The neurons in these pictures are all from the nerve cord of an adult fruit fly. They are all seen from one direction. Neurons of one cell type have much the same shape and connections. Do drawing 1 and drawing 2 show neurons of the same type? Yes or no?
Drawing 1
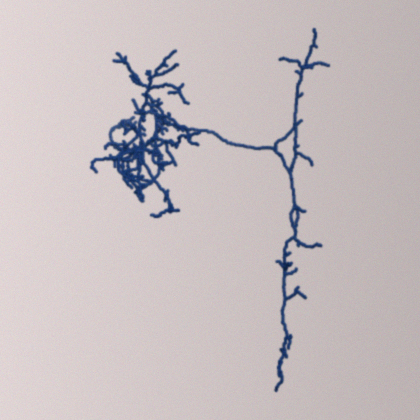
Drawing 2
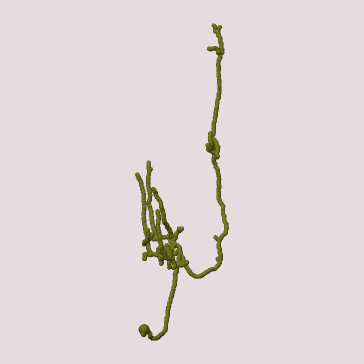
no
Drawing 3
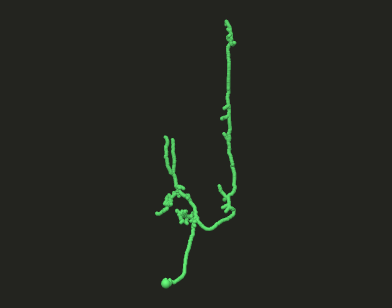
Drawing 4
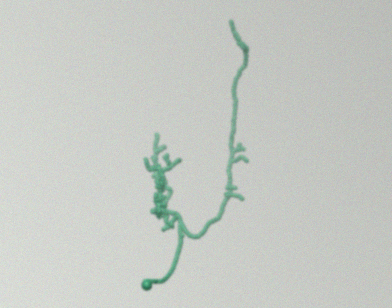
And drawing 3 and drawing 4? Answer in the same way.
no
